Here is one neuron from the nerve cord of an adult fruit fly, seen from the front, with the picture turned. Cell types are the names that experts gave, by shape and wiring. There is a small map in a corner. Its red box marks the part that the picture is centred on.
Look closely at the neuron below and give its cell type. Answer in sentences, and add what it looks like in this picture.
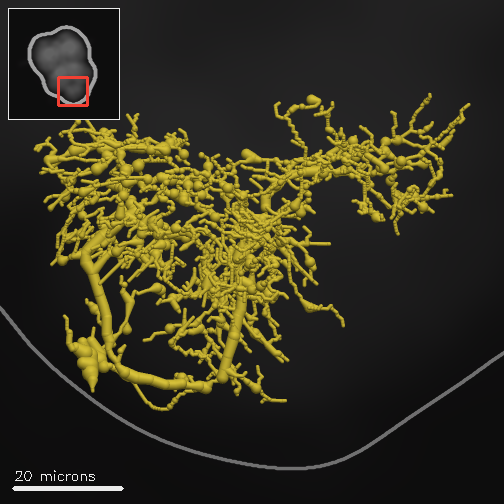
The cell type is INXXX382_b. This is a nerve-cord intrinsic neuron. By the scale bar it is about 80 microns wide in this view. More than a hundred branch ends can be seen.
